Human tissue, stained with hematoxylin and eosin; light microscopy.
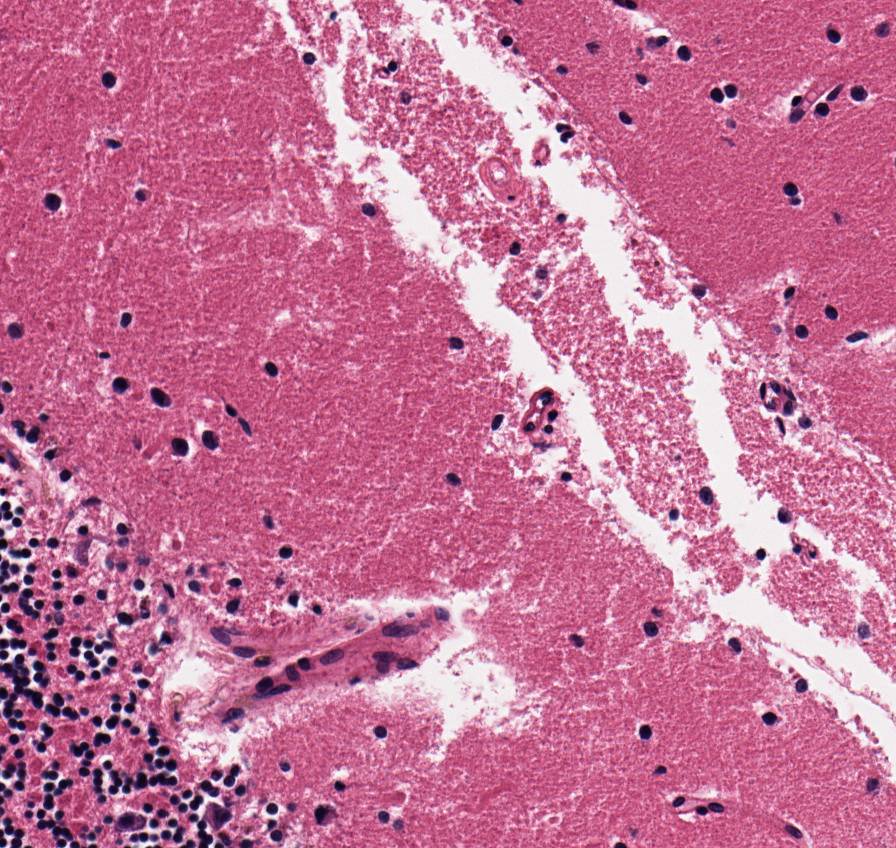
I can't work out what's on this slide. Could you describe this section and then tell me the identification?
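Most of the field is pink, finely fibrillar neuropil with sparse small, round, dark nuclei showing little cytoplasm. Densely packed small, round, dark nuclei fill the lower left corner. Looser, coarser pink tissue forms a strip between white spaces along the diagonal band. This is cerebellum.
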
